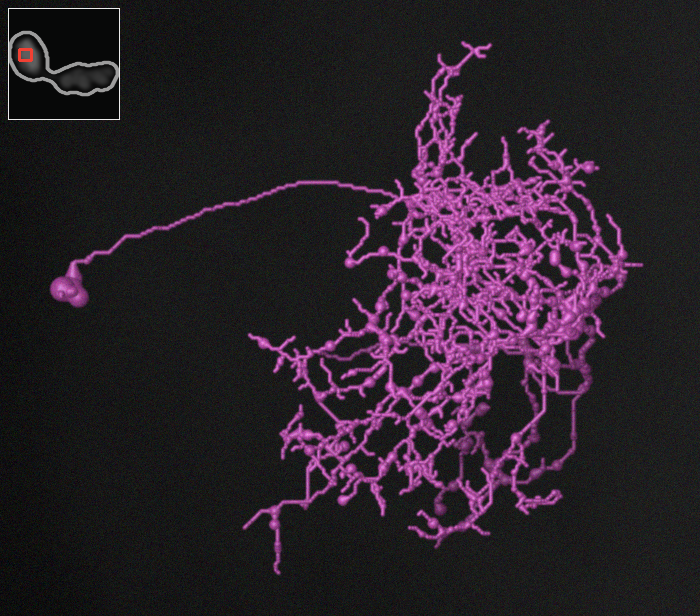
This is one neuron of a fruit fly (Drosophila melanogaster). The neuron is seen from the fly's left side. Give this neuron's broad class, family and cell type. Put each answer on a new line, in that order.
central-brain intrinsic neuron
hemilineage VLPa2
PVLP028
